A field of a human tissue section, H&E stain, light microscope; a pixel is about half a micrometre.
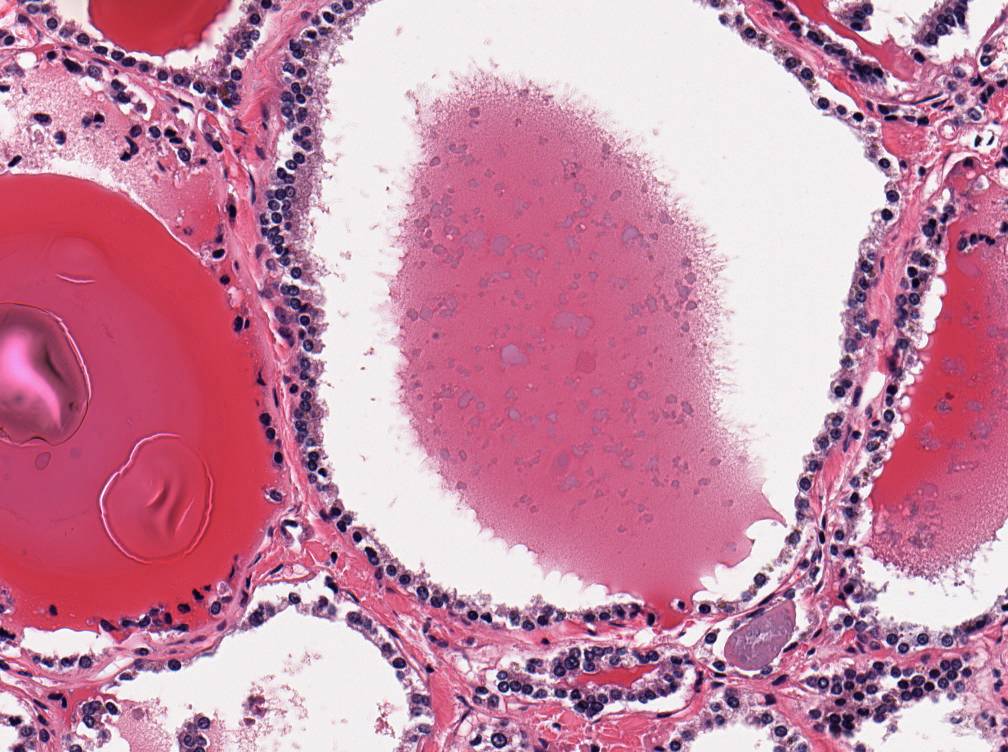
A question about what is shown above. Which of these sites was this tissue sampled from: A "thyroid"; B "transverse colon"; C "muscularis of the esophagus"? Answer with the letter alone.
A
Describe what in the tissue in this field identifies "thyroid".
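Thyroid. Rounded follicles of varying size fill the field, the largest central.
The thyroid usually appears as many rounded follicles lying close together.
Rounded follicles: agree. Lining: single layer of low cuboidal epithelial cells; nuclei small, round, dark-staining.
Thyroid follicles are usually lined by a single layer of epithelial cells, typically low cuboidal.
Lining: agrees. Follicle at left edge: dense, homogeneous colloid, deep red.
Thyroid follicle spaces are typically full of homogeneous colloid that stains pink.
Homogeneity agrees; deep red is not the usual pink.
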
